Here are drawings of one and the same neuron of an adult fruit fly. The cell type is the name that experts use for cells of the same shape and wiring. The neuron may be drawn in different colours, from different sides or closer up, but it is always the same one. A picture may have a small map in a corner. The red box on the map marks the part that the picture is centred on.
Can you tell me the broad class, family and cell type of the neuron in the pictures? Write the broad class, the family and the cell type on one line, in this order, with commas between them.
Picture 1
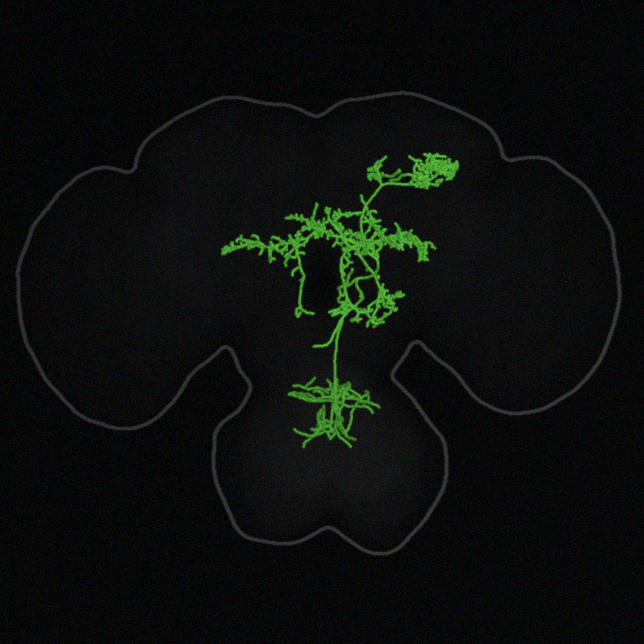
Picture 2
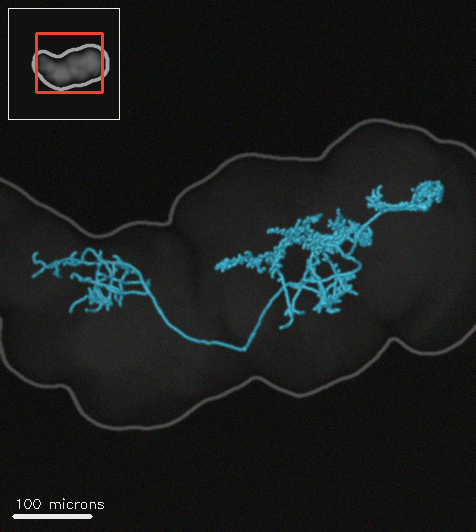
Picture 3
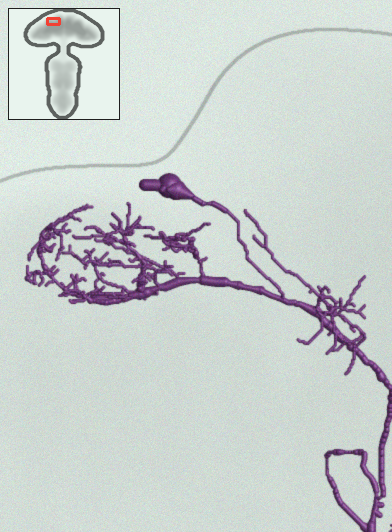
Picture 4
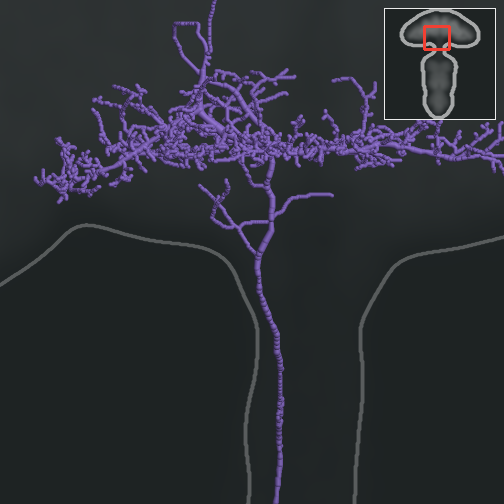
descending neuron, hemilineage WEDd1, DNa10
